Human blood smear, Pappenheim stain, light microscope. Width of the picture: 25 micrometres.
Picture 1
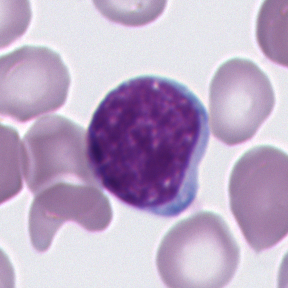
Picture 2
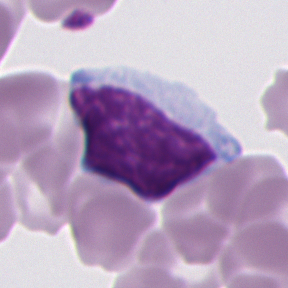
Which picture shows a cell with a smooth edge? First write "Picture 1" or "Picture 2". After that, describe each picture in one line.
Picture 1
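In picture 1: The cell outline is smooth, without surface projections.
In picture 2: The upper edge of the cytoplasm is ragged rather than smooth.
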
